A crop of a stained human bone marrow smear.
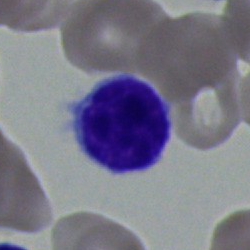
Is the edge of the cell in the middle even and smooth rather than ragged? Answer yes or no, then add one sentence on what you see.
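No. A small pale bluish wisp projects from the left edge of the cell.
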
